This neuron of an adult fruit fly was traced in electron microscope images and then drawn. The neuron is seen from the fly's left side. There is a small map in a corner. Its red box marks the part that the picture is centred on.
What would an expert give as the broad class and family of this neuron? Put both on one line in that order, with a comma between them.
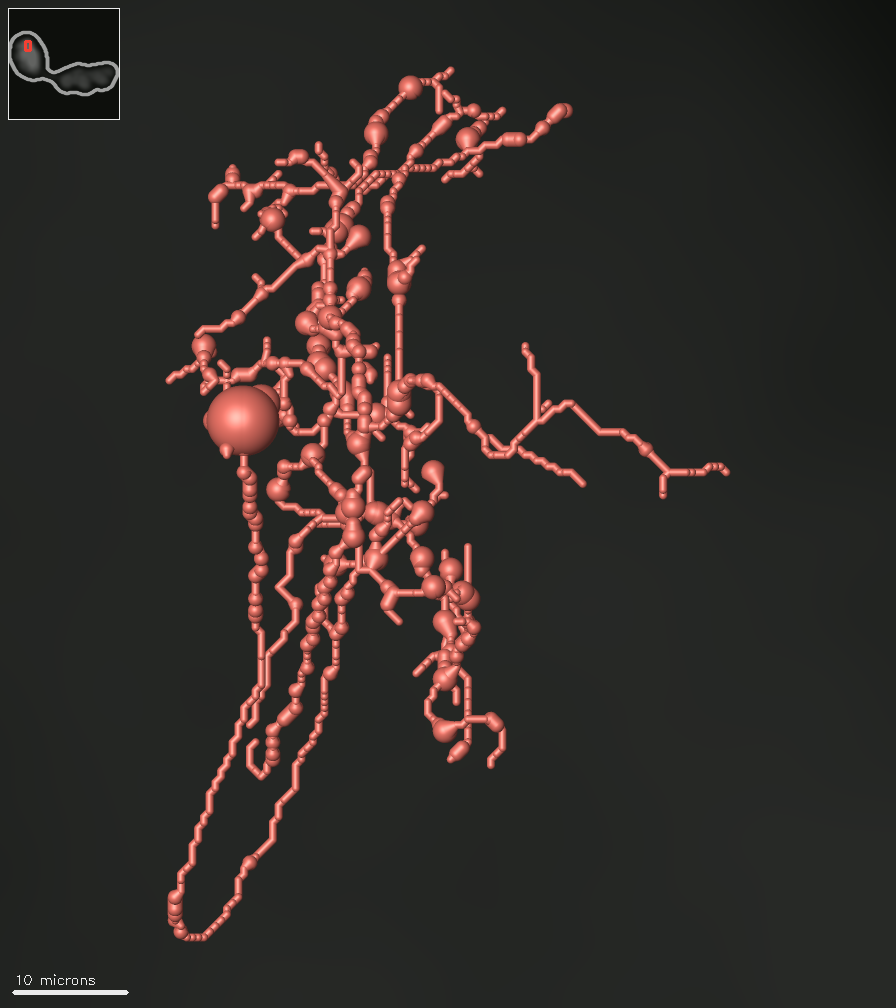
central-brain intrinsic neuron, hemilineage VLPl4_dorsal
